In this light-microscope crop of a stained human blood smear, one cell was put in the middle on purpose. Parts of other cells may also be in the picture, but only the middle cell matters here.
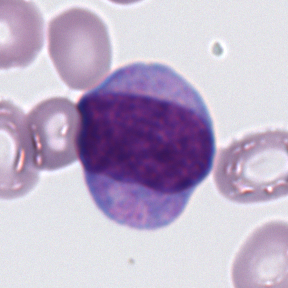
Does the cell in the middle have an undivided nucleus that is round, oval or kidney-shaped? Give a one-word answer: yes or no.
Yes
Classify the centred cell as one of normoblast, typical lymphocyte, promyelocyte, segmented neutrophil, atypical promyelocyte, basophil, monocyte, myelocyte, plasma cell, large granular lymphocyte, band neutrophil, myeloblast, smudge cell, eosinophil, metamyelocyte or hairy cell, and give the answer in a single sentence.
In the center of this field lies an atypical promyelocyte.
